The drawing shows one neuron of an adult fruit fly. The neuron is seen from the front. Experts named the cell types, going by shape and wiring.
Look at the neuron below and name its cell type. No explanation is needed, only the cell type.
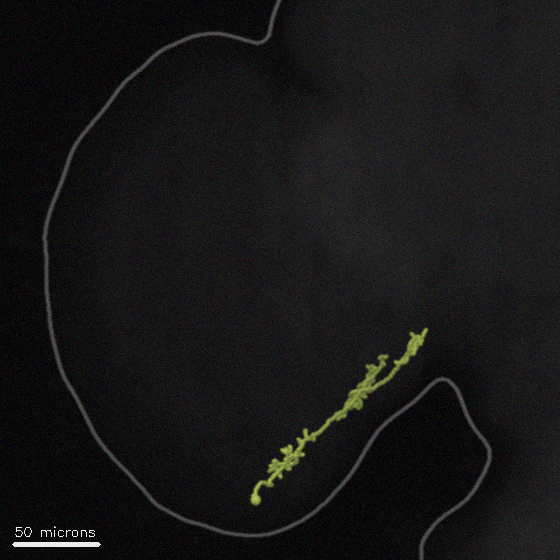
TmY4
